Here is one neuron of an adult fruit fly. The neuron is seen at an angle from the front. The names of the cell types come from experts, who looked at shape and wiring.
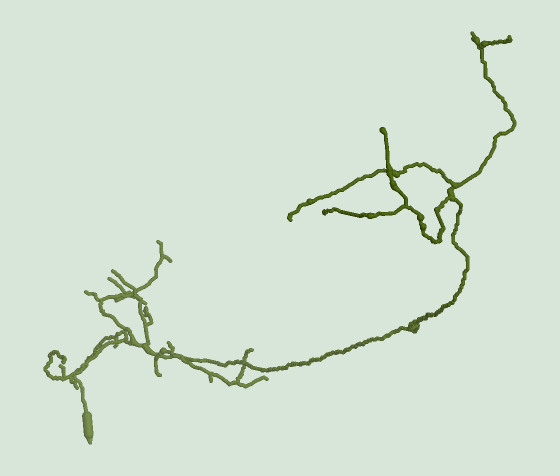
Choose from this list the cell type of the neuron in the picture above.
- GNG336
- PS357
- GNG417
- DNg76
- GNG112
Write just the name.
GNG417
